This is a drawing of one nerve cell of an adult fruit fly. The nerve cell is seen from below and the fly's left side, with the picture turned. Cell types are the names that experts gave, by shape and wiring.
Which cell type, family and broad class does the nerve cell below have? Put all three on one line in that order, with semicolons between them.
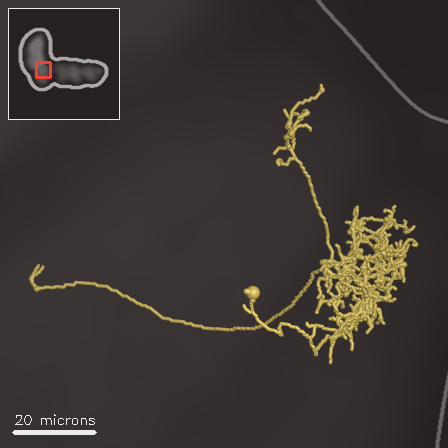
Y11; Y; optic-lobe intrinsic neuron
